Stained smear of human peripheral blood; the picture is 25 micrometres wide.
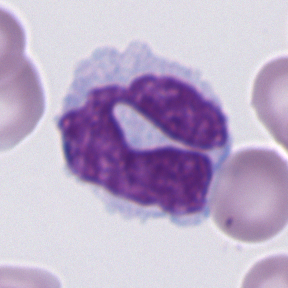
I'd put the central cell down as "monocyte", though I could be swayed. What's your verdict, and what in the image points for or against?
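First, the nucleus measures about 15 by 12 micrometres and fills about 70% of the cell's area.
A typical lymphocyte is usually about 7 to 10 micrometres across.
A nucleus wider than that goes against typical lymphocyte. Second, no distinct nucleoli are seen, which suits both names.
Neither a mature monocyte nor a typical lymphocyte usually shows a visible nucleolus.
Third, the nucleus is folded into a horseshoe around a pale central space, and the pale greyish-blue cytoplasm holds no coarse or brightly coloured granules. Fourth, the cell border is irregular and frayed, most visibly along the top. The name monocyte therefore fits, and typical lymphocyte does not.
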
